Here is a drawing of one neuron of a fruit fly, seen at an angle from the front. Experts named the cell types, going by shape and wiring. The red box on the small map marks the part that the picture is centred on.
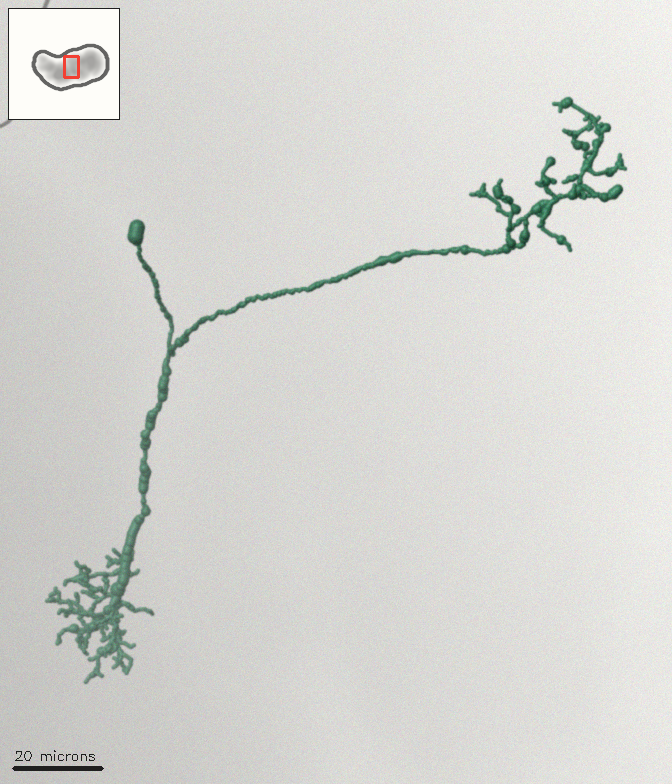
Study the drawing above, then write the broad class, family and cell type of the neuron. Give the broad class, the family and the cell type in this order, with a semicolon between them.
visual projection neuron; hemilineage VPNd2; LC10c-2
